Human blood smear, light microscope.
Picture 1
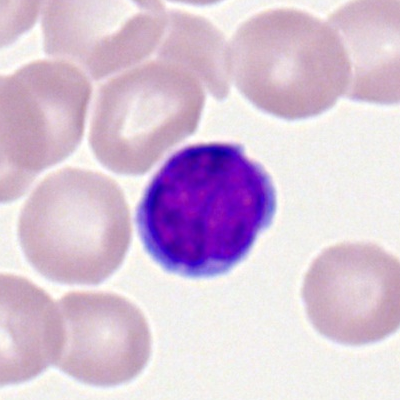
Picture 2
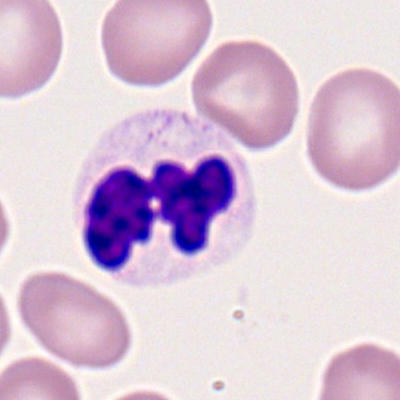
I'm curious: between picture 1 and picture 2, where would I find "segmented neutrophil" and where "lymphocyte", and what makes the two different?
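Quick answer: the lymphocyte is in picture 1, and picture 2 holds the segmented neutrophil. In the segmented neutrophil, the nucleus is split into two main lobes lying side by side, left and right. Its cytoplasm is pale pinkish-lilac and holds fine, faint pinkish granules, whereas no granules are visible in the lymphocyte.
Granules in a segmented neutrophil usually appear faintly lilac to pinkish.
The chromatin looks much alike in the two, dense and coarsely clumped in both, and dark purple in the lymphocyte.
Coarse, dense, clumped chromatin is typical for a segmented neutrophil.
Neither cell has vacuoles, and both outlines are round, roughly so in the lymphocyte and smoothly in the neutrophil. In the lymphocyte, no nucleoli can be seen, and red cells lie close against it on the left.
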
